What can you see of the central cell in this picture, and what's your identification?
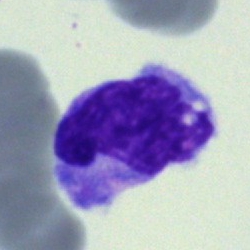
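Hmm, an irregular outline, not smoothly round. The nucleus fills most of the cell, its contour irregular and lumpy. Pale blue-lilac cytoplasm lies mainly along the lower edge; two small clear vacuoles sit near the right edge. I'd call this a monocyte.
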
